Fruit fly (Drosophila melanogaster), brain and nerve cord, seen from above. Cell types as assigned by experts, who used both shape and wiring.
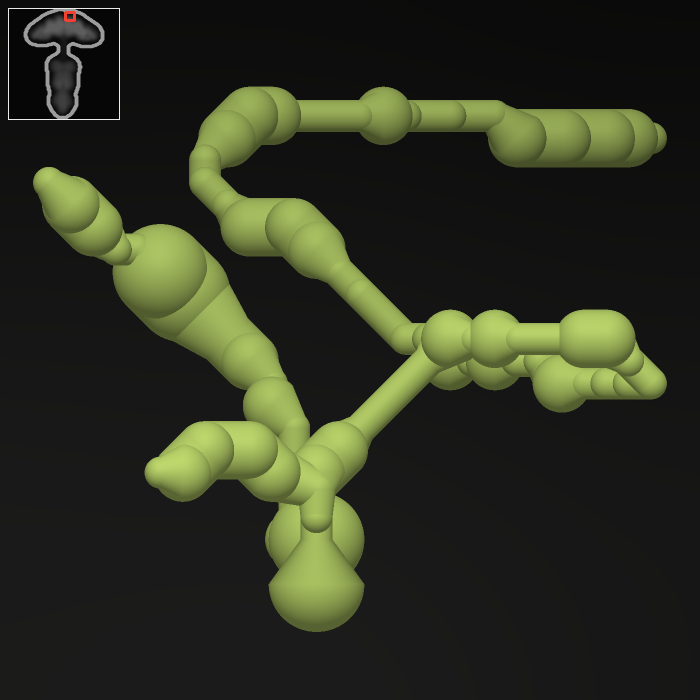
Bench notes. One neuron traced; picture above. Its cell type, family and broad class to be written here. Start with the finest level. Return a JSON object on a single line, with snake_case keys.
{"cell_type": "ORN_DA2", "family": "class olfactory", "broad_class": "sensory neuron entering the brain"}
